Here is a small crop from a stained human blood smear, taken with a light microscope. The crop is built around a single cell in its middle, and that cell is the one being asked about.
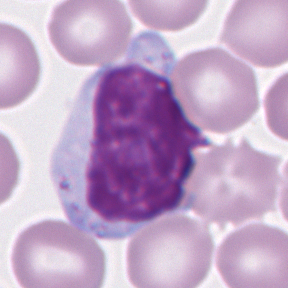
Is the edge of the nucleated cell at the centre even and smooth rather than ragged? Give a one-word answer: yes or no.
No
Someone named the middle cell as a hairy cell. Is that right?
no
